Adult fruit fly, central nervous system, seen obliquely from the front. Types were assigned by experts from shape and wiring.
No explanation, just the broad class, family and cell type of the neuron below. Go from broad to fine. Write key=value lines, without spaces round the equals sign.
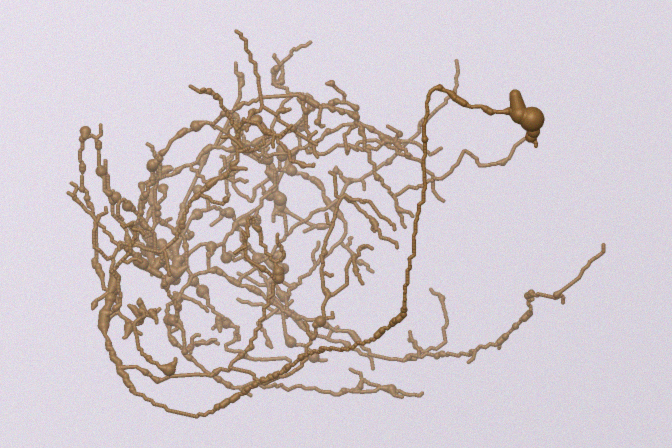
broad_class=nerve-cord intrinsic neuron
family=hemilineage 14A
cell_type=IN14A020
